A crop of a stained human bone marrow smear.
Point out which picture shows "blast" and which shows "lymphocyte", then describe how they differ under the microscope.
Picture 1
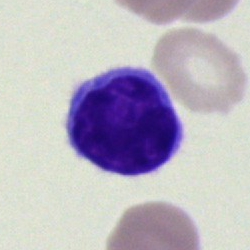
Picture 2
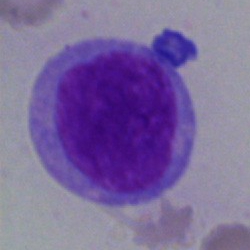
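Picture 1 shows a lymphocyte and picture 2 a blast. The plainest difference is the chromatin: dense and dark with coarse clumps in the lymphocyte, fine and evenly spread in the blast.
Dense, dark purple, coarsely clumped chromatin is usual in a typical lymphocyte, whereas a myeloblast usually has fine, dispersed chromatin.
The lymphocyte's outline is roughly round with a few slightly flattened sides, while the blast's is round and smooth. In each cell the nucleus takes up most of the space. It fills nearly all of the lymphocyte, leaving a very thin blue rim of cytoplasm best seen at the upper left edge, and most of the blast, leaving a narrow rim.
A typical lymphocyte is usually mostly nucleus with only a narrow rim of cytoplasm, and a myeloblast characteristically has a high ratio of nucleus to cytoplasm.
Neither cell shows granules in its cytoplasm, and the blast has no visible vacuoles.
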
